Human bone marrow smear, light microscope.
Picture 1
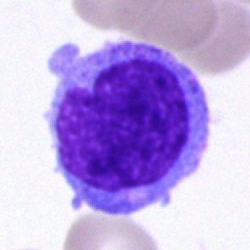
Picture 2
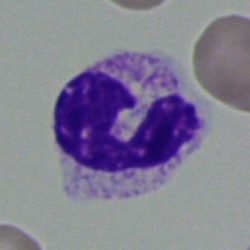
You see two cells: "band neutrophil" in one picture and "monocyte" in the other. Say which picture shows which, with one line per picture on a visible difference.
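Picture 1: monocyte. The cytoplasm shows no distinct granules.
Picture 2: band neutrophil. Fine lilac granules are scattered throughout the cytoplasm.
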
